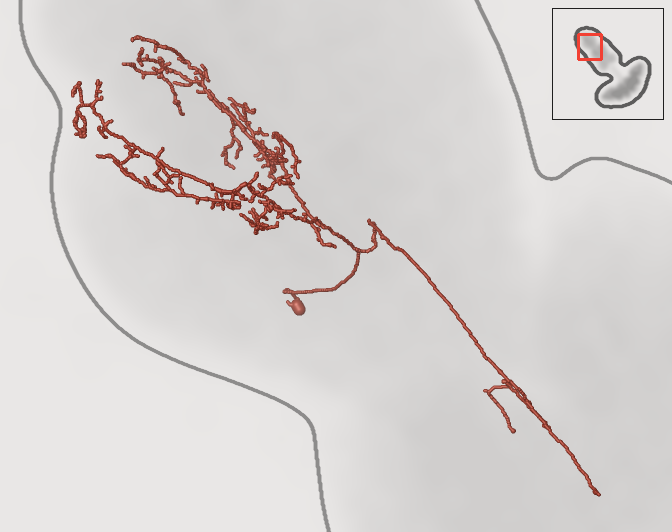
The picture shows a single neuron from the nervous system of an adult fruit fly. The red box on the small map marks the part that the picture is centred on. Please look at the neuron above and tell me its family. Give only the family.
hemilineage 23B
